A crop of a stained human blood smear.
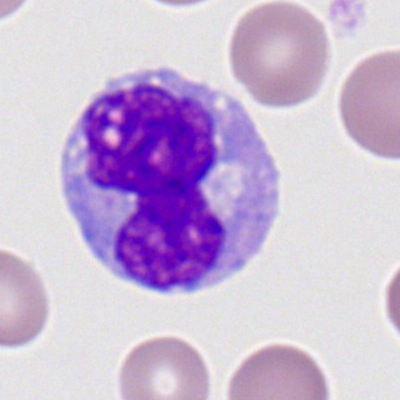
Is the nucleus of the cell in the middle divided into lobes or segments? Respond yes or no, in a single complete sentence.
Yes, the nucleus has been split into separate lobes or segments.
